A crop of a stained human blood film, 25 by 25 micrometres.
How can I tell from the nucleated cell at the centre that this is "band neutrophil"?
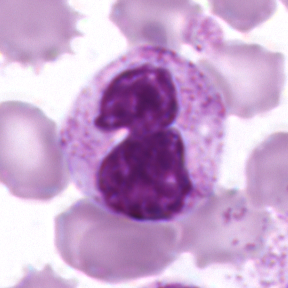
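The nucleated cell at the centre is a band neutrophil.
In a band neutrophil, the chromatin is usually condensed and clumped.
Here the chromatin is dense, dark purple and coarsely clumped, in keeping with that. The cell outline is round and smooth. A moderate rim of pale pinkish-lilac cytoplasm surrounds the nucleus. Fine purplish granules are scattered through this cytoplasm.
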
